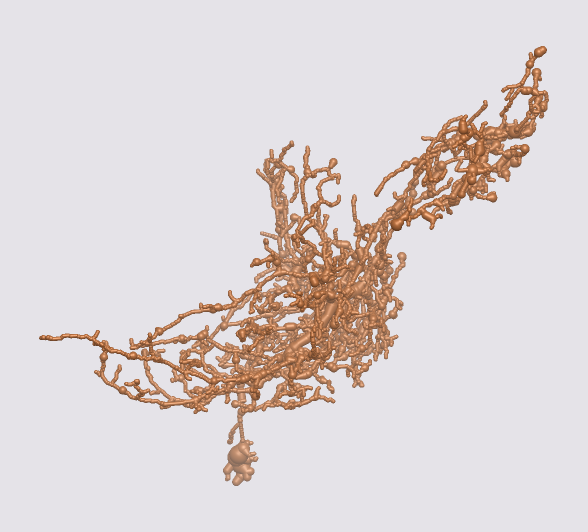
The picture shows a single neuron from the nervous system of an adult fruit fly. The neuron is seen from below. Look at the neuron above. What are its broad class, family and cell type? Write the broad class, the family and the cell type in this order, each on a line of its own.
central-brain intrinsic neuron
hemilineage TRdl_b
GNG033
